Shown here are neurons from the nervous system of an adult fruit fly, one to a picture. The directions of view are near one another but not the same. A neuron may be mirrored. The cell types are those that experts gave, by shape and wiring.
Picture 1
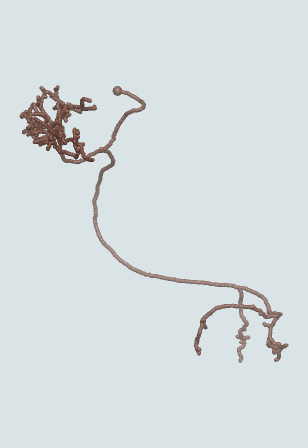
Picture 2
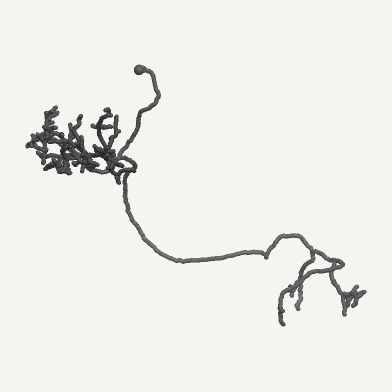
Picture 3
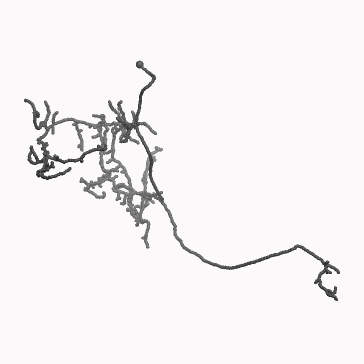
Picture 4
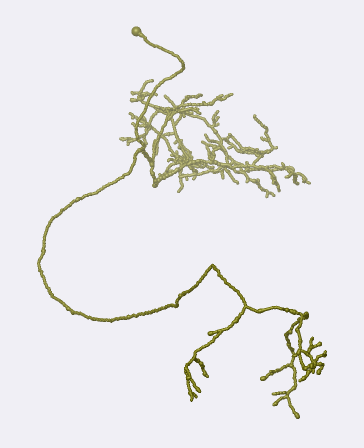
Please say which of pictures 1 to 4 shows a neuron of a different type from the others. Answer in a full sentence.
The neuron in picture 3 is of another cell type than the rest.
